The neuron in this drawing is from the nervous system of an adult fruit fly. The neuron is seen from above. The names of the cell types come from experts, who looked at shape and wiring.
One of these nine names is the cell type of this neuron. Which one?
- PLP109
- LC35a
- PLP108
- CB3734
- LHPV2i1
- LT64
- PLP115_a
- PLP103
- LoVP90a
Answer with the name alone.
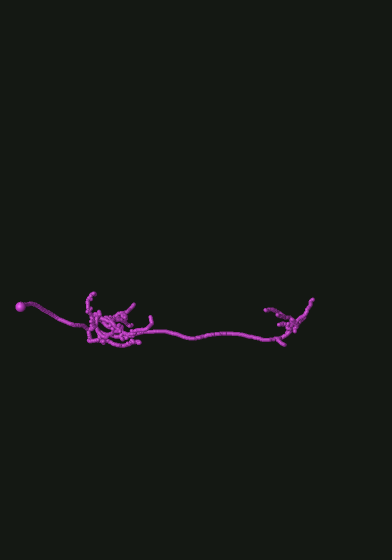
PLP109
